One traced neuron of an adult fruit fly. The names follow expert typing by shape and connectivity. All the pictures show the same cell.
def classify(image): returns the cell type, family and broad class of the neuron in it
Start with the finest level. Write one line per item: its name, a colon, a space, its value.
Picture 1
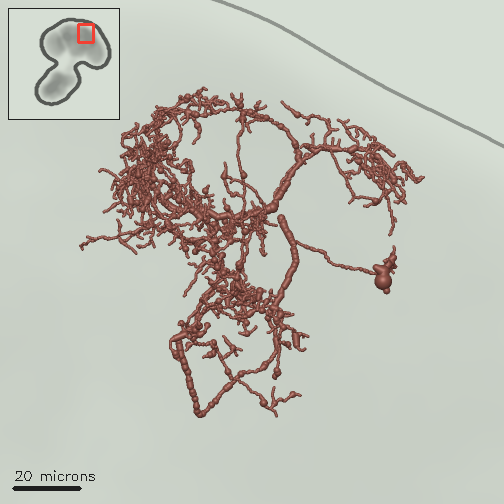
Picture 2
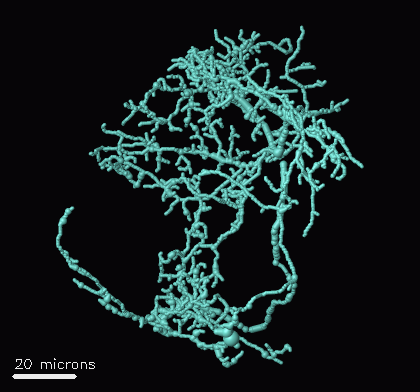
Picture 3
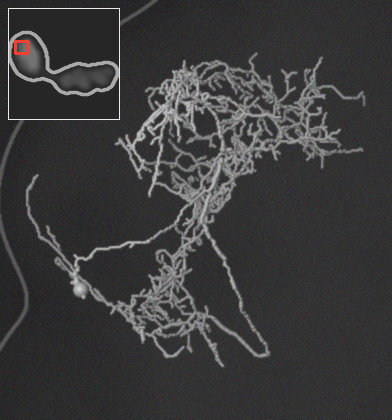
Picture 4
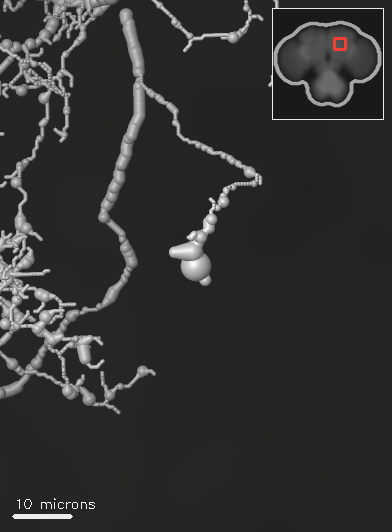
cell type: SMP153_a
family: hemilineage AOTUv4_dorsal
broad class: central-brain intrinsic neuron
